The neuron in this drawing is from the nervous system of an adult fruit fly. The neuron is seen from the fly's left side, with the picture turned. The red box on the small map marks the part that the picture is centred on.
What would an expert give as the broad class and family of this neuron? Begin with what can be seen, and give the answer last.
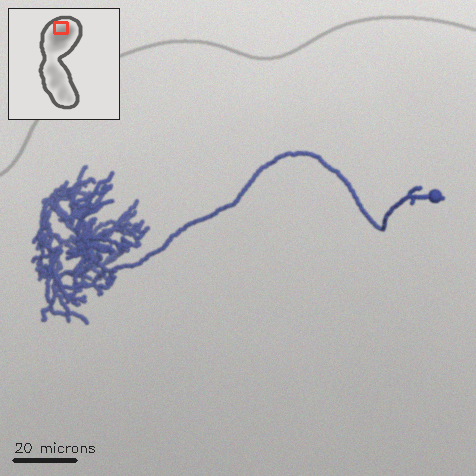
Its cell body lies on the right of the picture. By the scale bar it is about 130 microns wide in this view. Dozens of branch ends can be seen. This is a central-brain intrinsic neuron. Its family is hemilineage VLPl4_anterior.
